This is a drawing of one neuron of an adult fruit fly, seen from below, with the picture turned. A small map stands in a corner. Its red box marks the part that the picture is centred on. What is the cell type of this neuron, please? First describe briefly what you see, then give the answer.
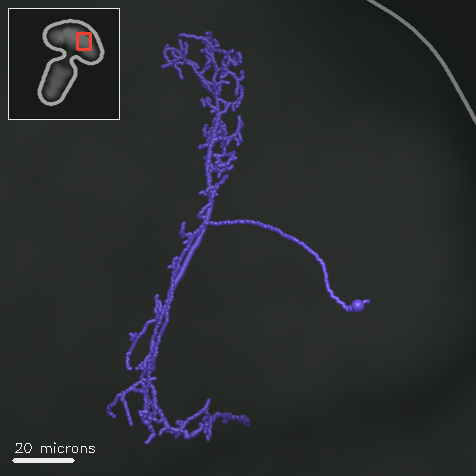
It is in the brain and does not reach the nerve cord. From top to bottom in the picture it spans about 140 microns. The picture shows dozens of branch ends. Its broad class is central-brain intrinsic neuron. It is of cell type LAL048.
